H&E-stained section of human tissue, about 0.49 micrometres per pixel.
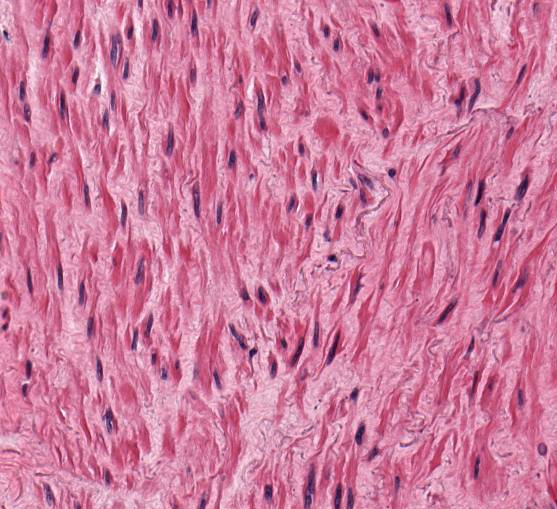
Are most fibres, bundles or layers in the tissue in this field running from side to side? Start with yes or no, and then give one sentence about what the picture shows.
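No. The whole field is filled by spindle-shaped cells packed in bundles that run mainly up and down the picture.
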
